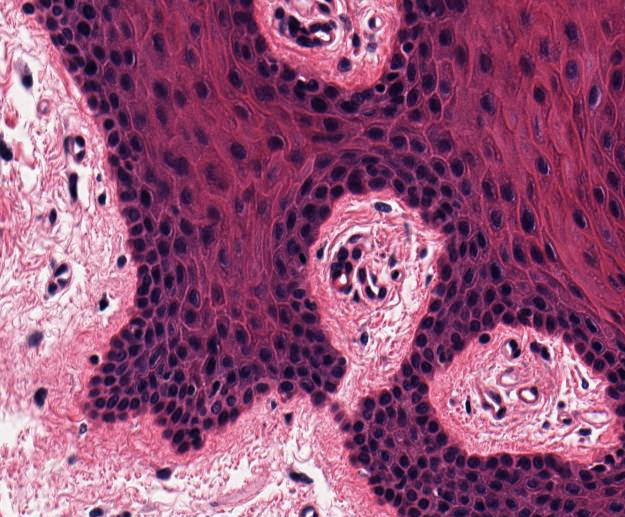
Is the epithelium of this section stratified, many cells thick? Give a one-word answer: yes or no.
Yes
